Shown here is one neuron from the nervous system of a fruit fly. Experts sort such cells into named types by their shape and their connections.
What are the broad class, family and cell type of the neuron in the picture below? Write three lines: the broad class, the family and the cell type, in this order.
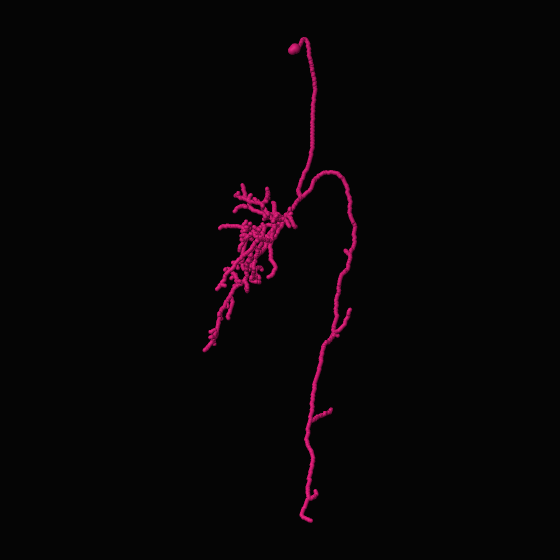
nerve-cord intrinsic neuron
hemilineage 07B
IN07B092_a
